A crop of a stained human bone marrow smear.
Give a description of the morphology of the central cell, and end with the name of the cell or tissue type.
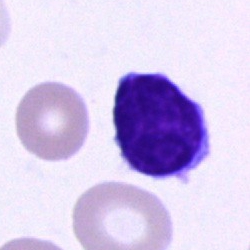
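Almost the entire cell is taken up by the nucleus, leaving very little cytoplasm. The chromatin is dark purple and coarsely clumped. A thin pale rim of cytoplasm is visible mainly along the lower right edge, where a small pale tag also projects from the cell. This cell is a lymphocyte.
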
